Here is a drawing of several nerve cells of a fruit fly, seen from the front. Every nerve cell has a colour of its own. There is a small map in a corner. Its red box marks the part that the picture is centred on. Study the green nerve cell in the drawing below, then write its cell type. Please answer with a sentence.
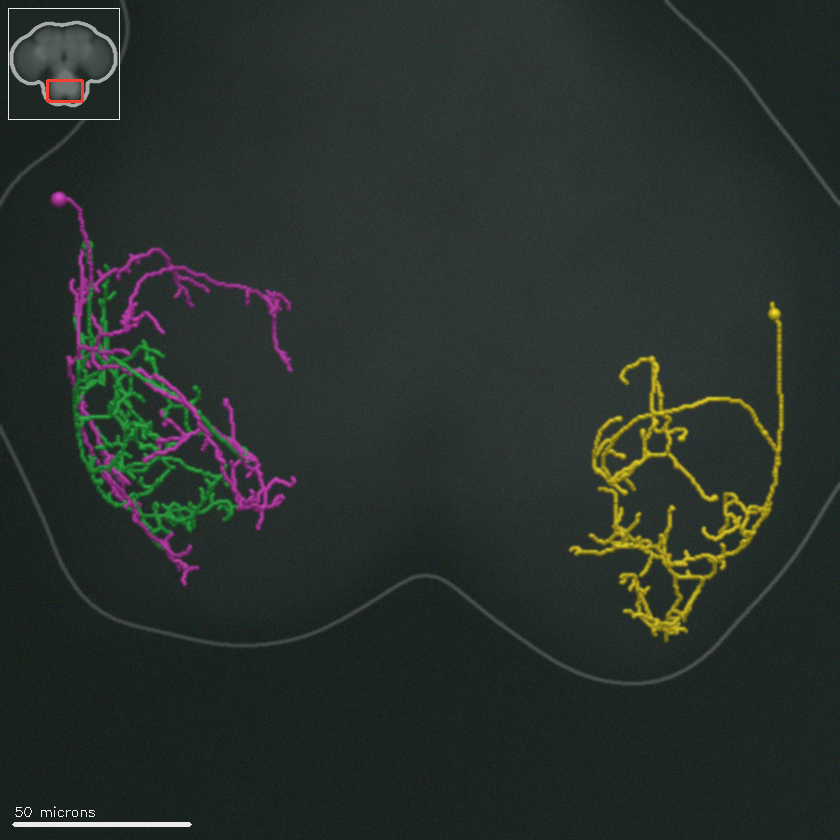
The cell type is IN09A079.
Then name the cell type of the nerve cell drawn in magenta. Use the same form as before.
The cell type is IN09A081.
